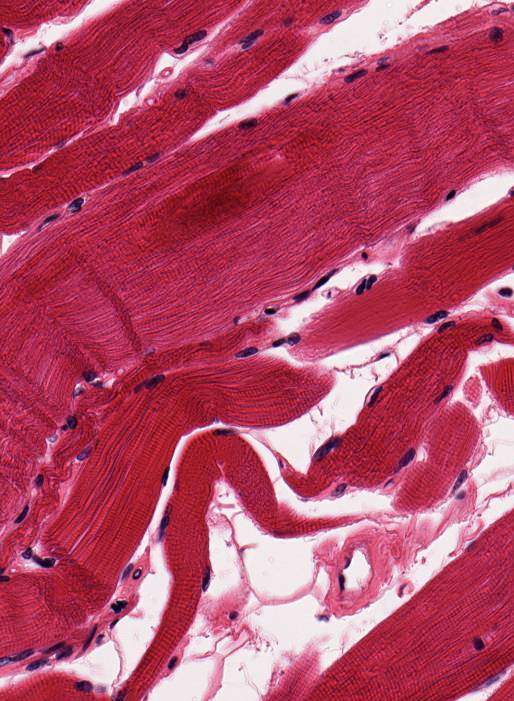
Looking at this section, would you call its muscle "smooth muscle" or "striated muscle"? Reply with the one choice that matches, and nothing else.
Striated muscle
